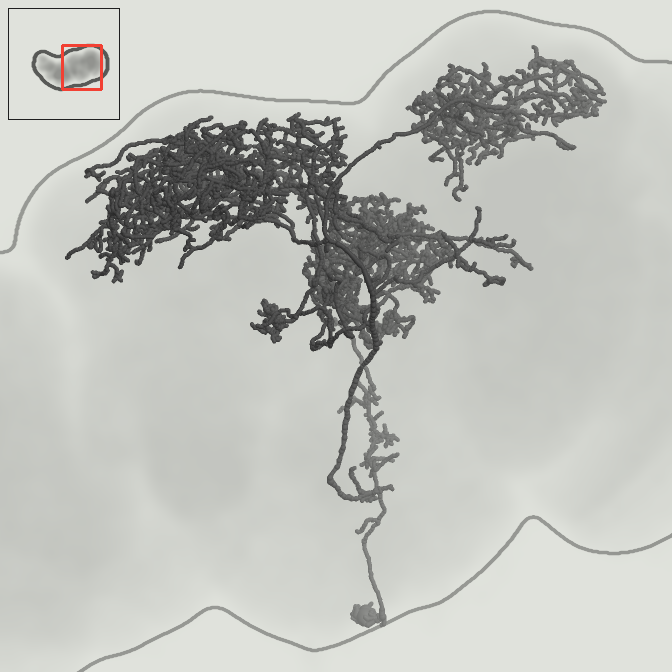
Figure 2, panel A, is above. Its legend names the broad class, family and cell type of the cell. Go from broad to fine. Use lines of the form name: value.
broad class: central-brain intrinsic neuron
family: OA
cell type: OA-VPM3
